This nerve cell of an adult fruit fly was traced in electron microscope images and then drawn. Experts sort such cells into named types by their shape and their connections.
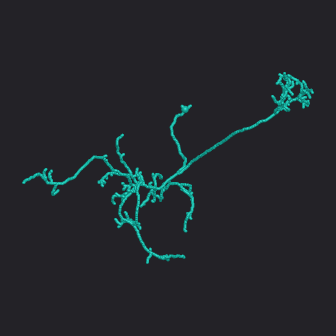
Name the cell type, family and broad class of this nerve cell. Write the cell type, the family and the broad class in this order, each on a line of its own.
AOTU050
hemilineage DL1_ventral
central-brain intrinsic neuron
